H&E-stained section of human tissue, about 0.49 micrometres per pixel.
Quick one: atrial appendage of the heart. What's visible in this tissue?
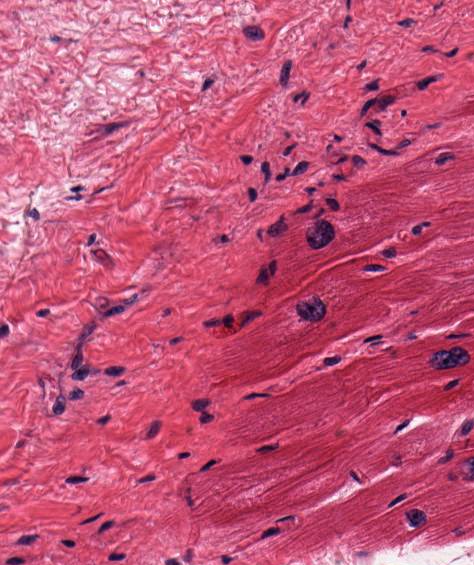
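Pale, wavy connective tissue occupies the upper left, and muscle fibres fill the right and lower parts. Within the fibres the muscle nuclei lie centrally, not at the edges. Slender, elongated dark nuclei occupy the narrow spaces between the muscle fibres. No fat cells are present in the field.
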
